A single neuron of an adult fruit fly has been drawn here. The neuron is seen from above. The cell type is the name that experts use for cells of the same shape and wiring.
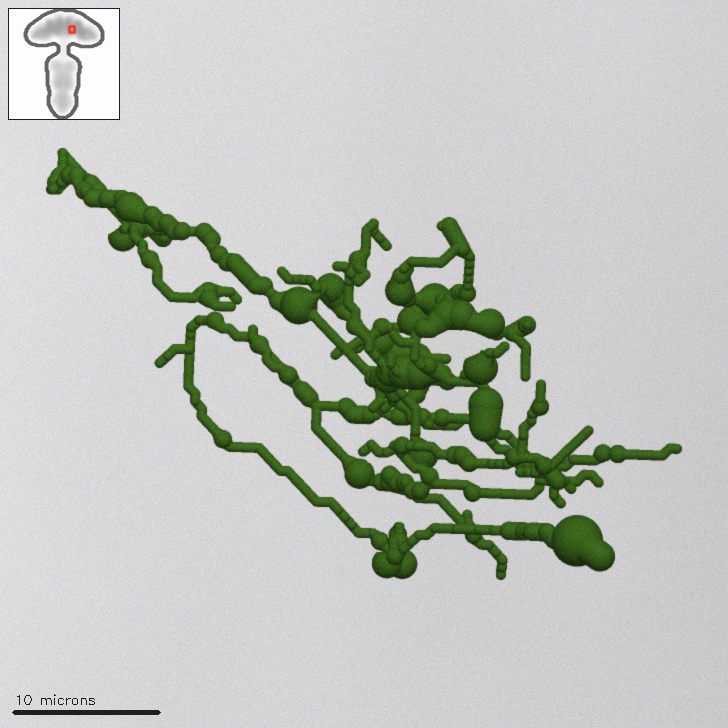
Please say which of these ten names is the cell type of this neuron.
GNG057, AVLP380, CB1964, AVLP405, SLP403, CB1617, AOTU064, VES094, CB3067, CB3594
CB1617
